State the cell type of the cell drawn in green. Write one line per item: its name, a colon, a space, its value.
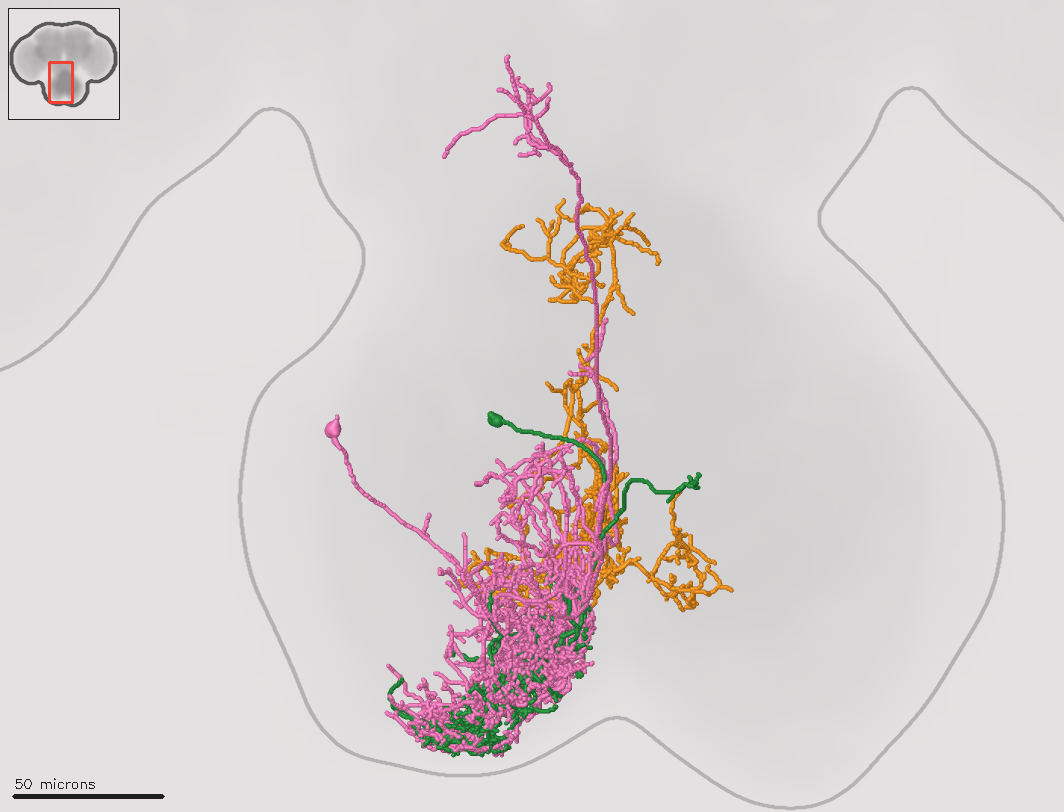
cell type: IN23B023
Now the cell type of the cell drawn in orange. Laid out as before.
cell type: IN01B014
